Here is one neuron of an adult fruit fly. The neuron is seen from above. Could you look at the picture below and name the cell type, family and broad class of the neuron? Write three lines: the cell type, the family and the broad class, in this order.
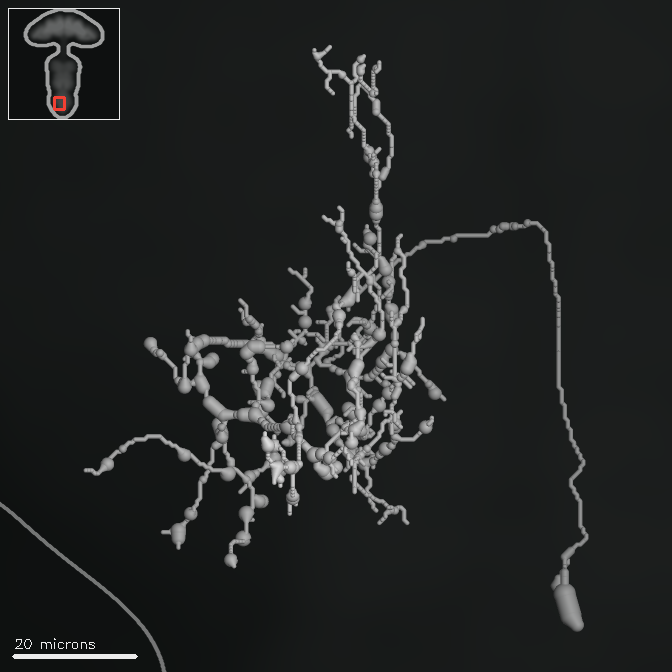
IN13B043
hemilineage 13B
nerve-cord intrinsic neuron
